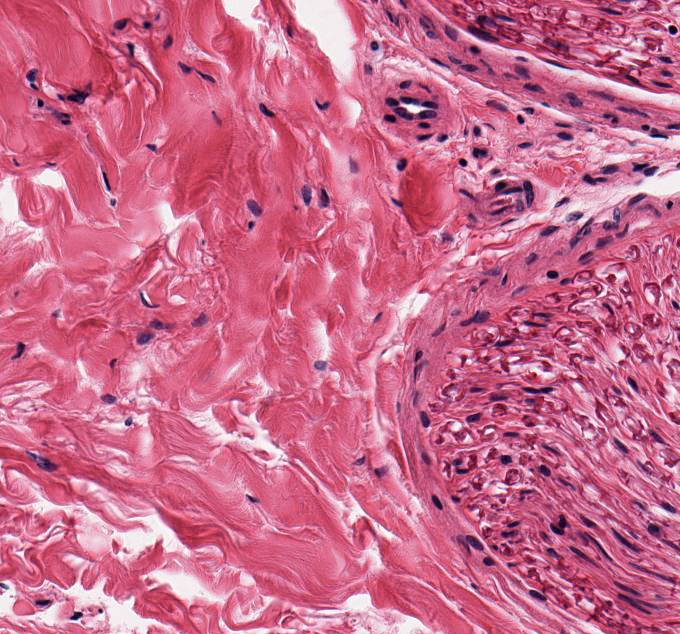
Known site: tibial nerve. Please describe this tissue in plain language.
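Dense collagen fills the left and centre, with a rounded fibre bundle at lower right. Between the collagen bundles I find sparse, dark, spindle-shaped fibroblast nuclei. Across the upper right corner runs a band of wavy fibres, nuclei elongated along its length. I see no fat cells.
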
